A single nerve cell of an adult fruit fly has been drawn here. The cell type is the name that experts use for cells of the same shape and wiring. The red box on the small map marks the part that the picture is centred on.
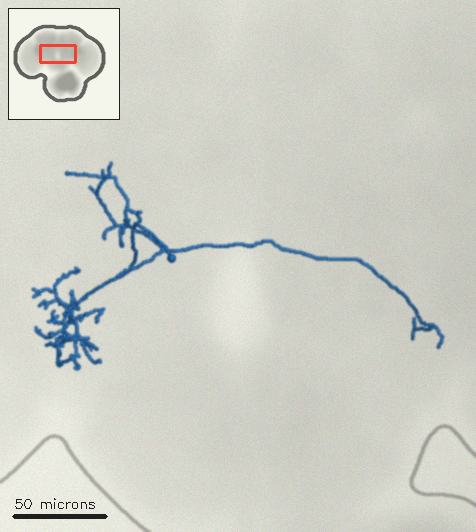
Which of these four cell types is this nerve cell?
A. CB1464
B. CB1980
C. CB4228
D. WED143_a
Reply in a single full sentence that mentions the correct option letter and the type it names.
The nerve cell's type of cell is CB1464, as in option A.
